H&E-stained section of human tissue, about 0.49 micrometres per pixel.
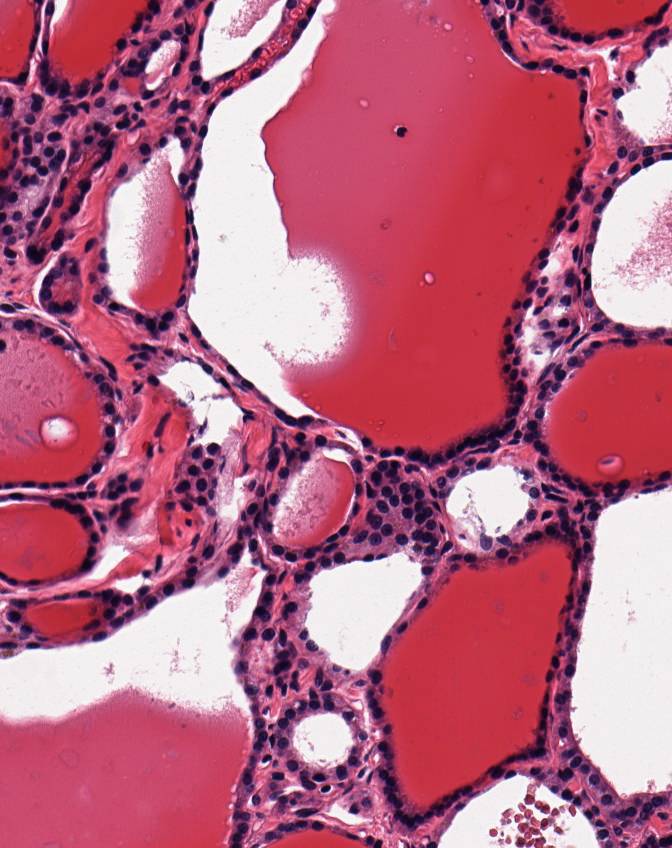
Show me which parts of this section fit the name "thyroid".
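This is thyroid, so start with the follicles.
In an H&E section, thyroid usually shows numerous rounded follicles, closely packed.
Here the field is built of closed follicles whose sizes vary widely, with the largest one in the upper centre.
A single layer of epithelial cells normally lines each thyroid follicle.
That fits what you see: every follicle has one layer of flattened to low cuboidal cells with round, dark nuclei. Now look at the gaps between the large follicles, especially in the centre and along the left side, where small follicles and crowded clusters of follicle cells fill in. Thin strands of pink fibrous stroma carrying small capillaries separate the follicles.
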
